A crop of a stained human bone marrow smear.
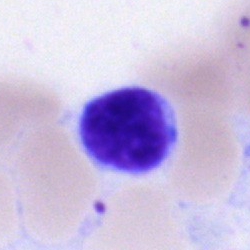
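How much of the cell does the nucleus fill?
Almost all of it.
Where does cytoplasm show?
As a very thin pale blue rim, mainly along the right edge, with no granules visible.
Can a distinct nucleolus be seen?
No.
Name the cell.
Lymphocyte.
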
